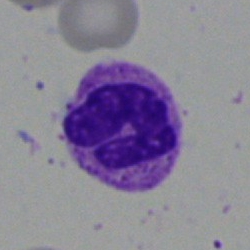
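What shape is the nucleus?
Irregular and folded, with a pale cleft running across it.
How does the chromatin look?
Dark purple and fairly dense, with small paler patches.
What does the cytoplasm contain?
Fine purplish granules, set in a pale lilac-purple background.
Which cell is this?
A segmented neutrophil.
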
